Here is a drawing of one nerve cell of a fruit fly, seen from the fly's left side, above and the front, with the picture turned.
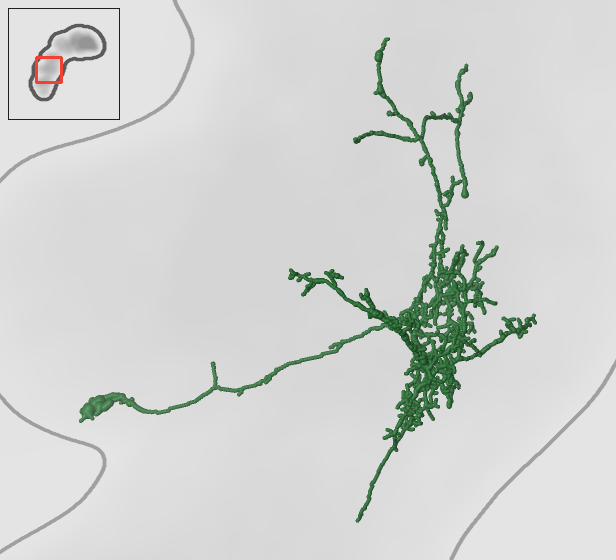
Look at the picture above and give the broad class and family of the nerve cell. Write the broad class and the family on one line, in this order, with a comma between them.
nerve-cord intrinsic neuron, hemilineage 12A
